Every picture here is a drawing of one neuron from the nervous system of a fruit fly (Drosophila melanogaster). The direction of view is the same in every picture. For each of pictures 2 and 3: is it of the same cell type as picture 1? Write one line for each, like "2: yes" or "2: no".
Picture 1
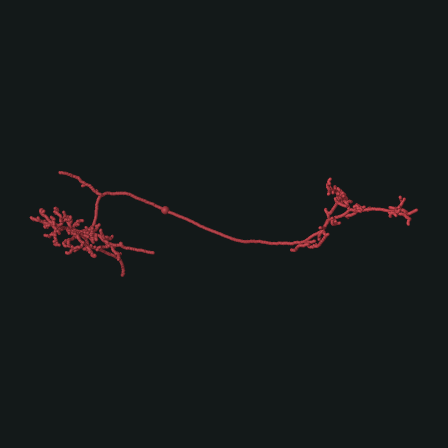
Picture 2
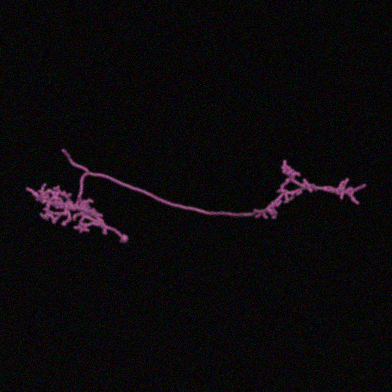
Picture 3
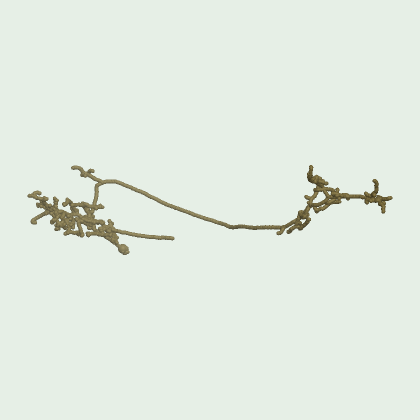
2: yes
3: yes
